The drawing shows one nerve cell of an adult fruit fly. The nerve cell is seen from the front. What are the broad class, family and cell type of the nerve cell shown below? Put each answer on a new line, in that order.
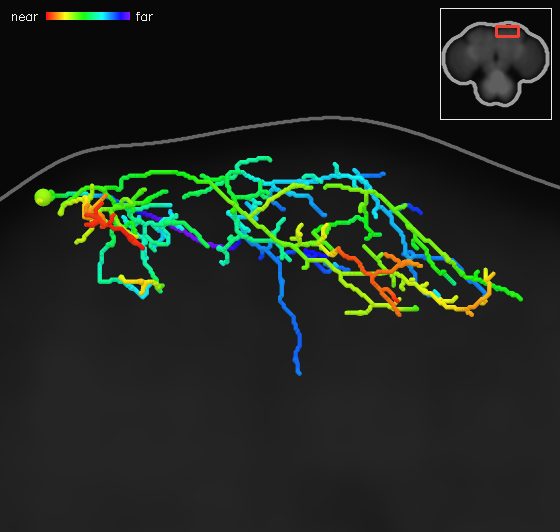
central-brain intrinsic neuron
hemilineage SLPpm3
CB3498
